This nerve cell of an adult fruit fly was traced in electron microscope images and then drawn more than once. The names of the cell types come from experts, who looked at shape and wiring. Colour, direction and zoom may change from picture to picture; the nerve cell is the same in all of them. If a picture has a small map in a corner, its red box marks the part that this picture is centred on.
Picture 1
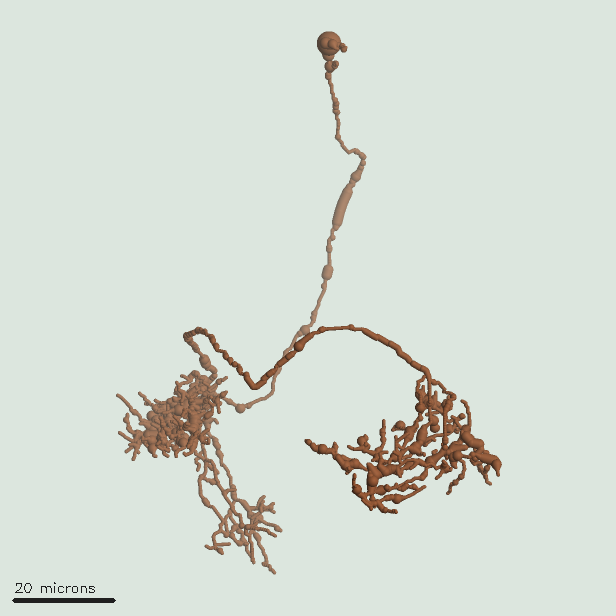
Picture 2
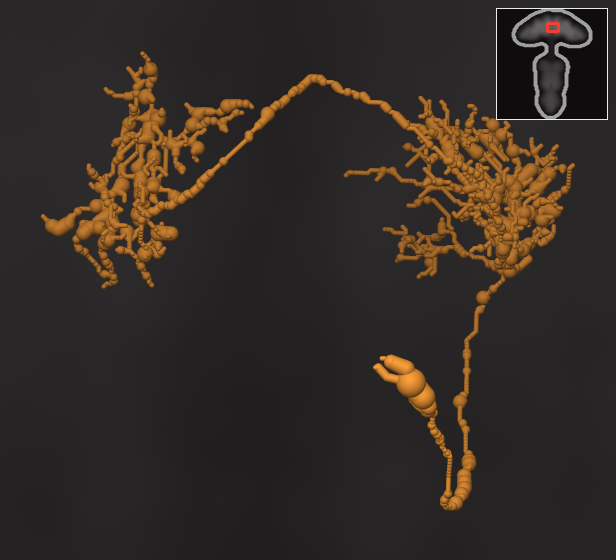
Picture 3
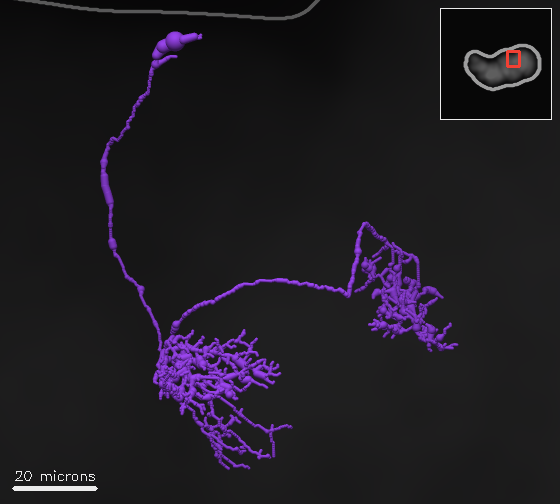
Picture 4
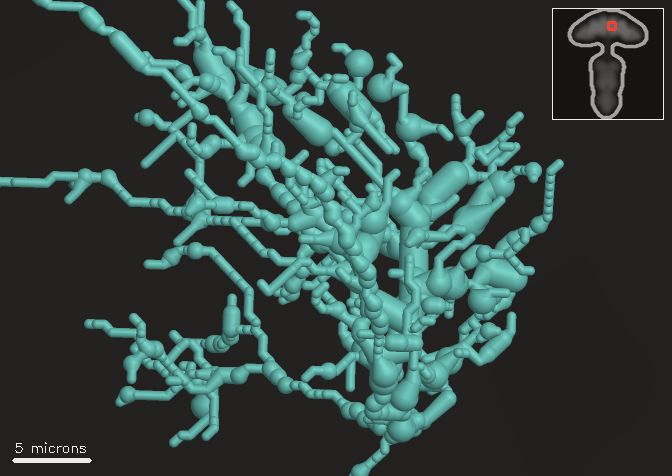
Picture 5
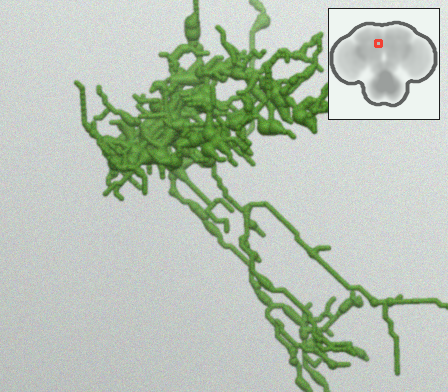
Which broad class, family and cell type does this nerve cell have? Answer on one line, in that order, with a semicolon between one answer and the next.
central-brain intrinsic neuron; class CX; hDeltaG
